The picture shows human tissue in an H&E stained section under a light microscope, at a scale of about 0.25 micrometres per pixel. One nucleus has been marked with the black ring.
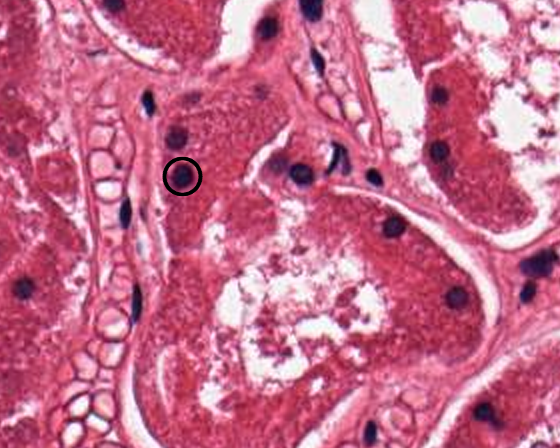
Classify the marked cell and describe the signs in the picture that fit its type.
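Proximal tubule cell. The nucleus is round, dark and evenly stained throughout. The nucleus is about the size of the other round nuclei in the same pink cell mass, and rounder and broader than the slender, elongated dark nuclei in the thin strip just to its left. No clear outline separates this cell from its neighbours; its pink cytoplasm merges with the surrounding pink cell mass. It lies within a broad band of deep pink cells, next to a narrow strip containing elongated nuclei; beyond that strip are pale cells with clear, empty-looking cytoplasm.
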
